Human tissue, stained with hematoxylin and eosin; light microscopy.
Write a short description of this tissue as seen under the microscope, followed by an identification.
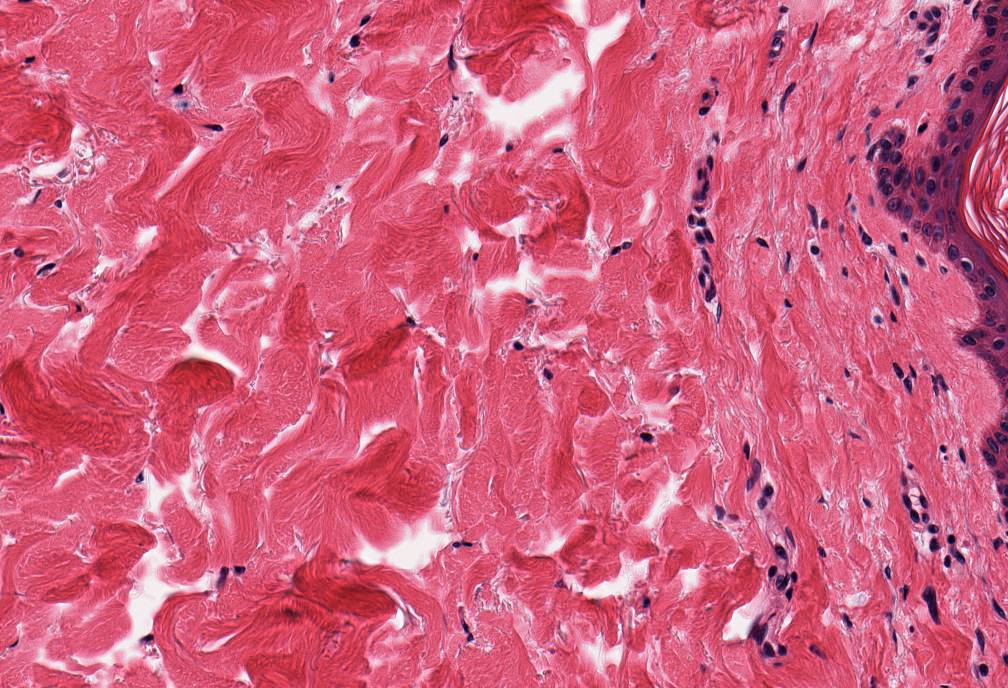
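Epithelium only reaches the right edge; the rest is dense connective tissue. At the upper right, compact pink keratin tops the stratified squamous epithelium. In the band next to it, finer collagen fibres run roughly parallel to the epithelial surface. Sparse cells, mostly fibroblasts, have small, dark, elongated nuclei between collagen bundles. It's skin of the lower leg.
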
